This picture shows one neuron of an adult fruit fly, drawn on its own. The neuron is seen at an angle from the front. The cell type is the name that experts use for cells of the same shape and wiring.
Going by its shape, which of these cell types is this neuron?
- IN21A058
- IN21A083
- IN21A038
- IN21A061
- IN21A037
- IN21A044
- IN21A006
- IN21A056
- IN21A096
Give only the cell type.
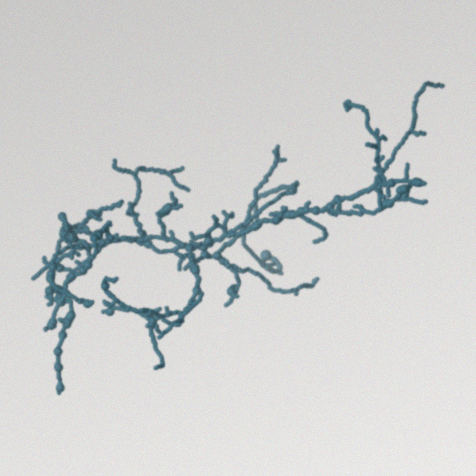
IN21A056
